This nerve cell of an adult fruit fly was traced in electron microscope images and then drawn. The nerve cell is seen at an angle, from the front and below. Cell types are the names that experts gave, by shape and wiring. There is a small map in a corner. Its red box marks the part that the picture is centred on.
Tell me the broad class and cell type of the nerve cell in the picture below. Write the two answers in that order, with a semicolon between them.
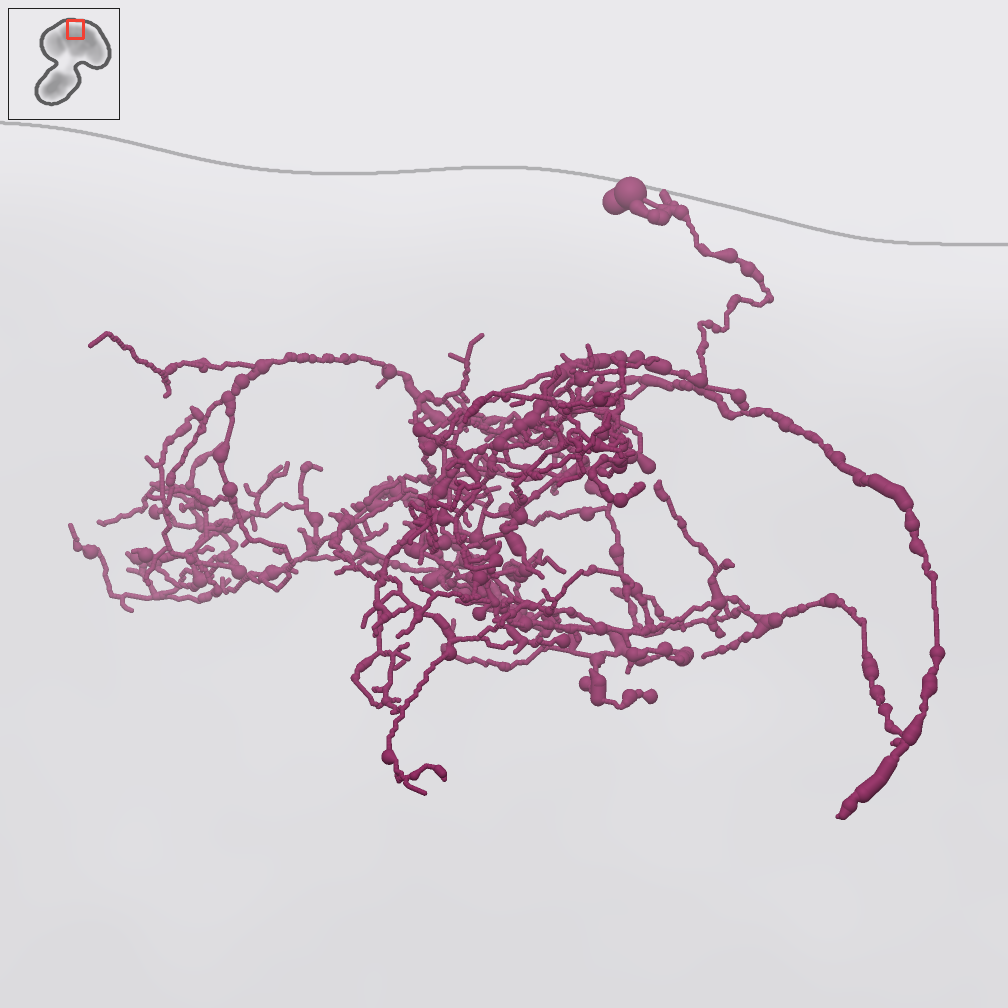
central-brain intrinsic neuron; SMP058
